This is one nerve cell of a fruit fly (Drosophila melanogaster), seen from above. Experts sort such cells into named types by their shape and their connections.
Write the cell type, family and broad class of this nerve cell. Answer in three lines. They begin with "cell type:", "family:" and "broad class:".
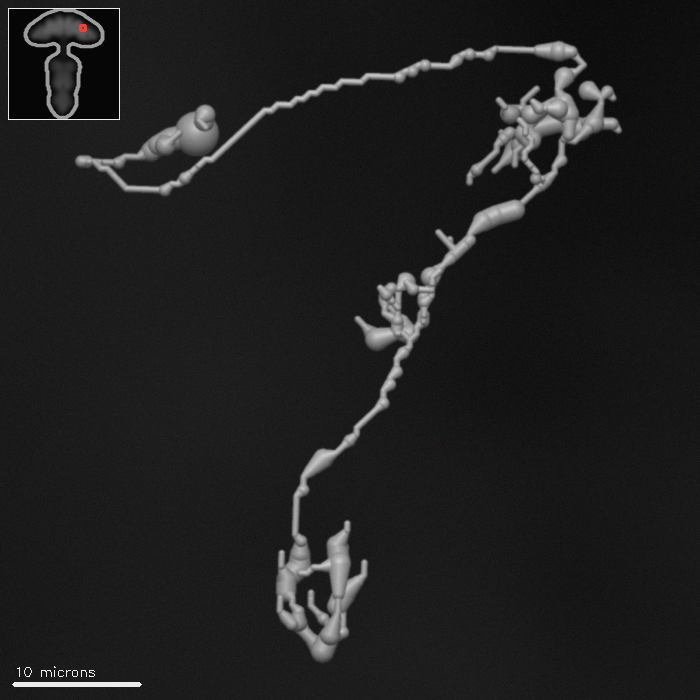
cell type: Mi1
family: Mi
broad class: optic-lobe intrinsic neuron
